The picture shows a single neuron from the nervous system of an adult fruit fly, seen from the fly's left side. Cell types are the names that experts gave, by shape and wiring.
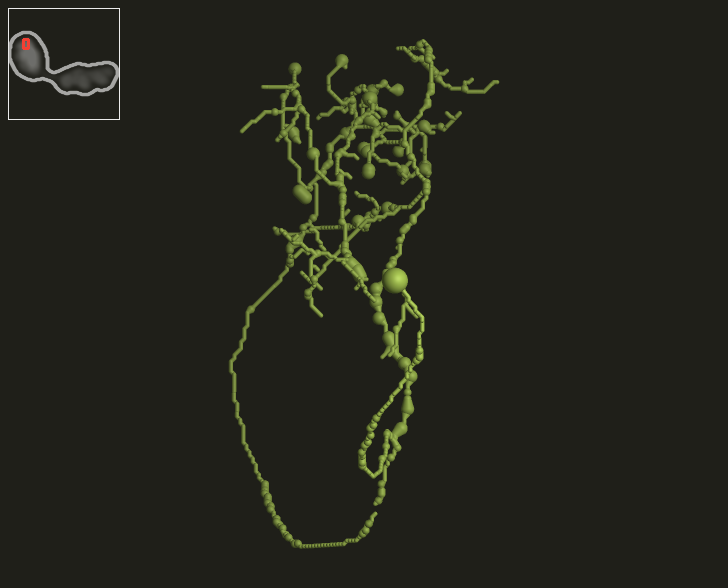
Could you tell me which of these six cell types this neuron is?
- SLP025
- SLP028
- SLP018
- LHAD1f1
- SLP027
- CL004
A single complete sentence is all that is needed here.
The single neuron here is of type SLP027.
